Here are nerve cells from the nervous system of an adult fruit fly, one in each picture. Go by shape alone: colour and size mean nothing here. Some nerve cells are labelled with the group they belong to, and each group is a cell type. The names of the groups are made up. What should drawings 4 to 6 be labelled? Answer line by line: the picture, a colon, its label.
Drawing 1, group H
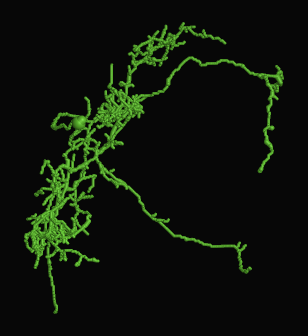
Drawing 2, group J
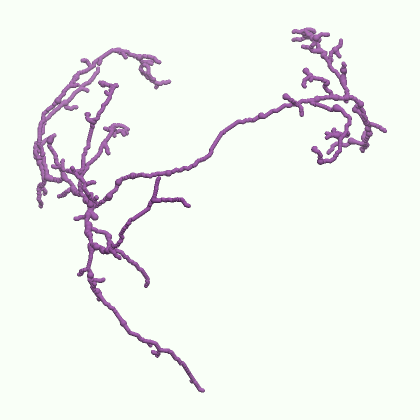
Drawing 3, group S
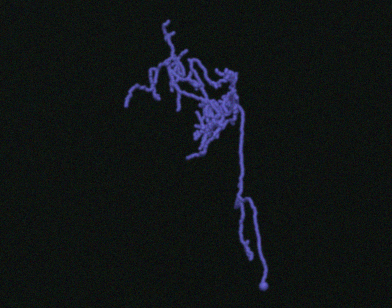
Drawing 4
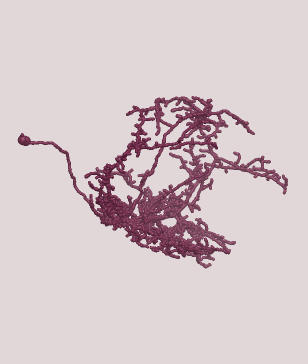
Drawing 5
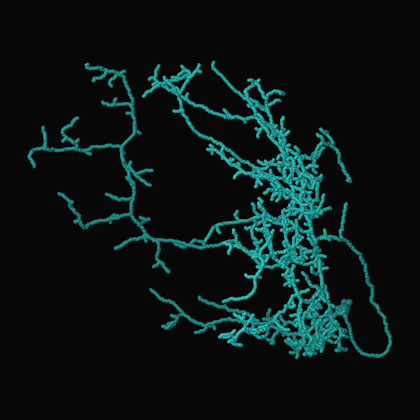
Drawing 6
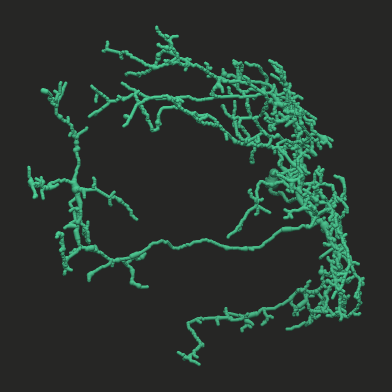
4: group J
5: group J
6: group J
